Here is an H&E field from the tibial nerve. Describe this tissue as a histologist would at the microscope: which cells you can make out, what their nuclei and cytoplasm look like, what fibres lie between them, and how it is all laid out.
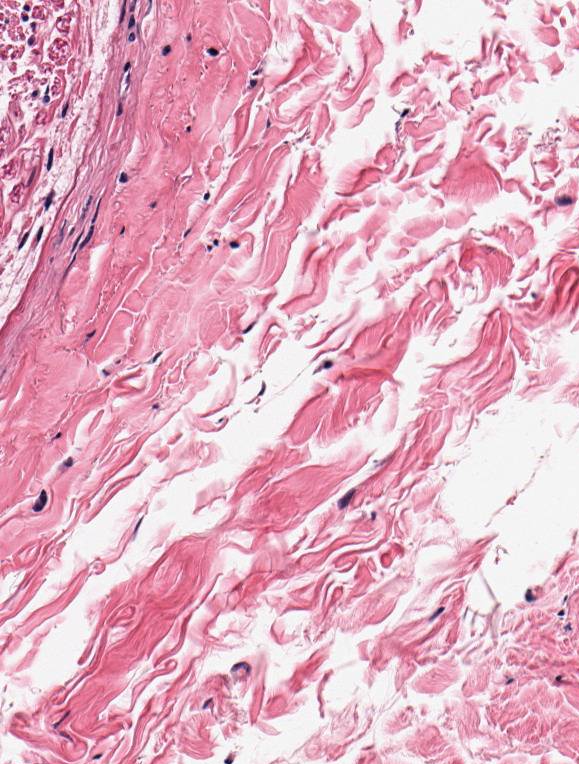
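Thick, wavy collagen bundles, stained pink by eosin, make up almost the entire field. Between them lie sparse nuclei, singly, each small, dark and spindle-shaped. Along the upper-left edge the collagen becomes more compact and holds more elongated nuclei than elsewhere in the field. No fat cells appear among the collagen bundles.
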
